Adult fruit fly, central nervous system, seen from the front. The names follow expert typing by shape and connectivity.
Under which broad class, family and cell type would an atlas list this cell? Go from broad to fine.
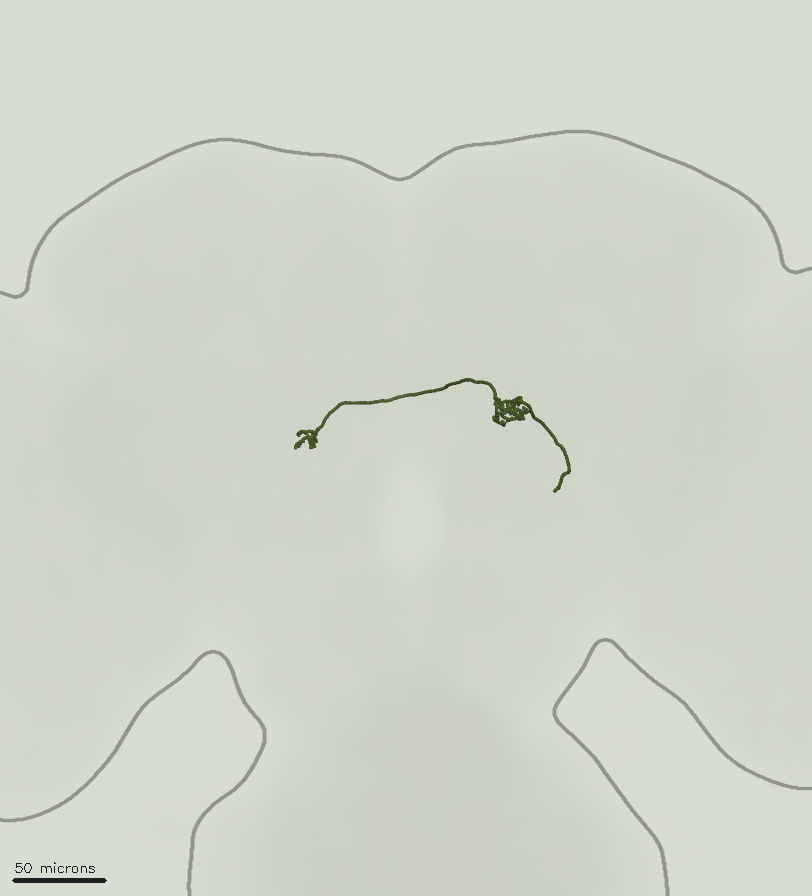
sensory neuron entering the brain; class olfactory; ORN_DC1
